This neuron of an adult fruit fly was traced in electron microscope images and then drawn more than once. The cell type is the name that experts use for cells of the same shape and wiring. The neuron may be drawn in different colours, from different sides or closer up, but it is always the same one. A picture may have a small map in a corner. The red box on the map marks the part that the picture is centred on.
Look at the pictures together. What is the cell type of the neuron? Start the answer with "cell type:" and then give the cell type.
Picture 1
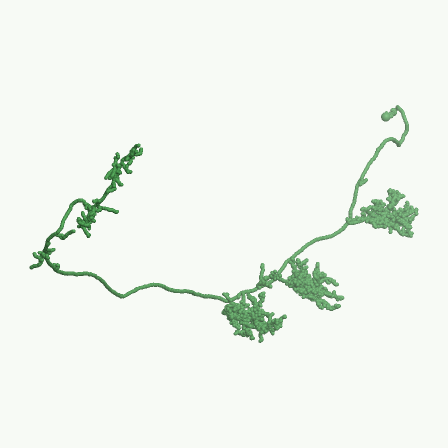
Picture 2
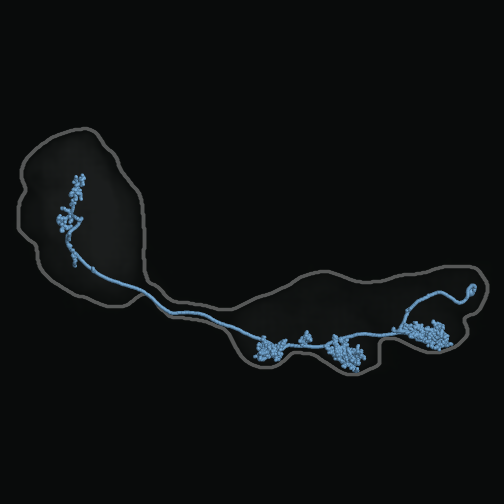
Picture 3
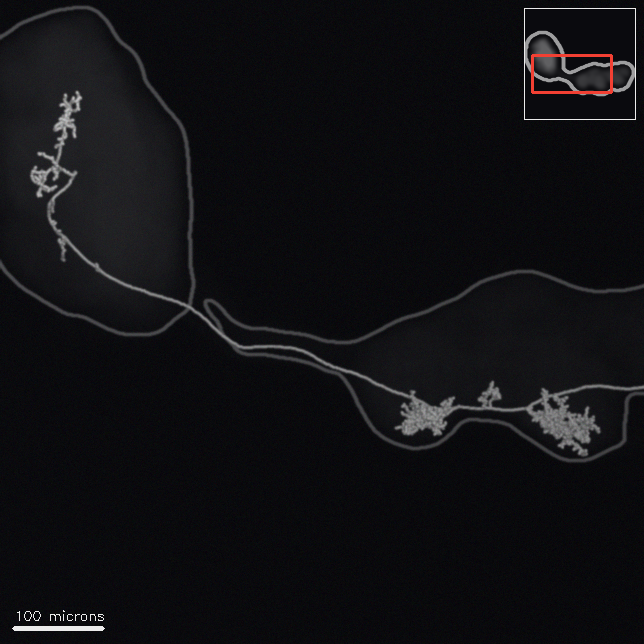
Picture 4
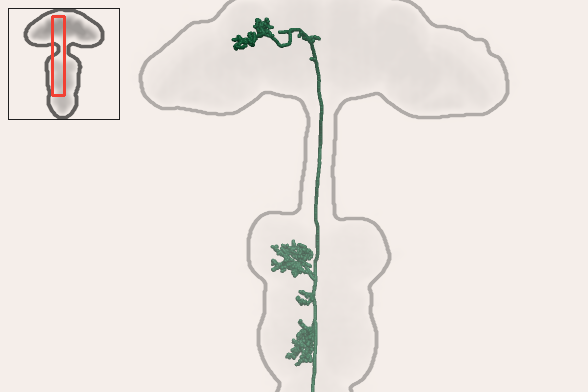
cell type: AN09B004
